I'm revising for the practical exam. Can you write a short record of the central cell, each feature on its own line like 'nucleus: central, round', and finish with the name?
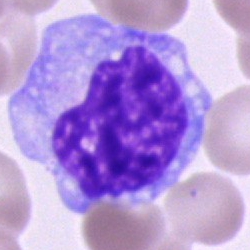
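Nucleus: irregular, I think, with a notch along its upper edge
Position: nucleus toward lower right, wider band of cytoplasm upper left
Chromatin: deep purple and patchy, scattered paler spots
Cytoplasm: many small clear vacuoles
Name: monocyte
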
